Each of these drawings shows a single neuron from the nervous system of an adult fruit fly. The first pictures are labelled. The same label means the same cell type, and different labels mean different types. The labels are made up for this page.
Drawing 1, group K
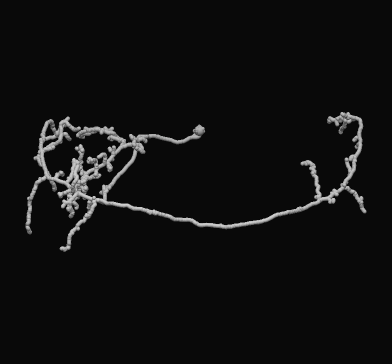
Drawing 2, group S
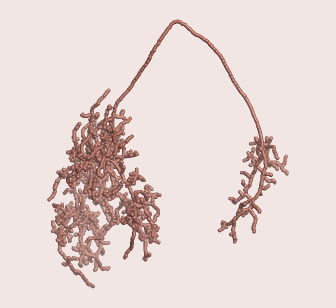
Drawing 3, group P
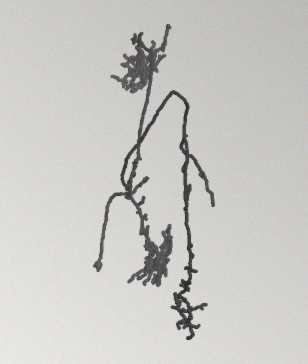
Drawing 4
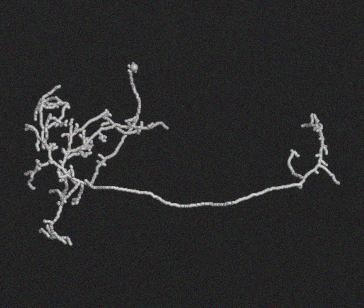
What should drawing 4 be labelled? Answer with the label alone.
group K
